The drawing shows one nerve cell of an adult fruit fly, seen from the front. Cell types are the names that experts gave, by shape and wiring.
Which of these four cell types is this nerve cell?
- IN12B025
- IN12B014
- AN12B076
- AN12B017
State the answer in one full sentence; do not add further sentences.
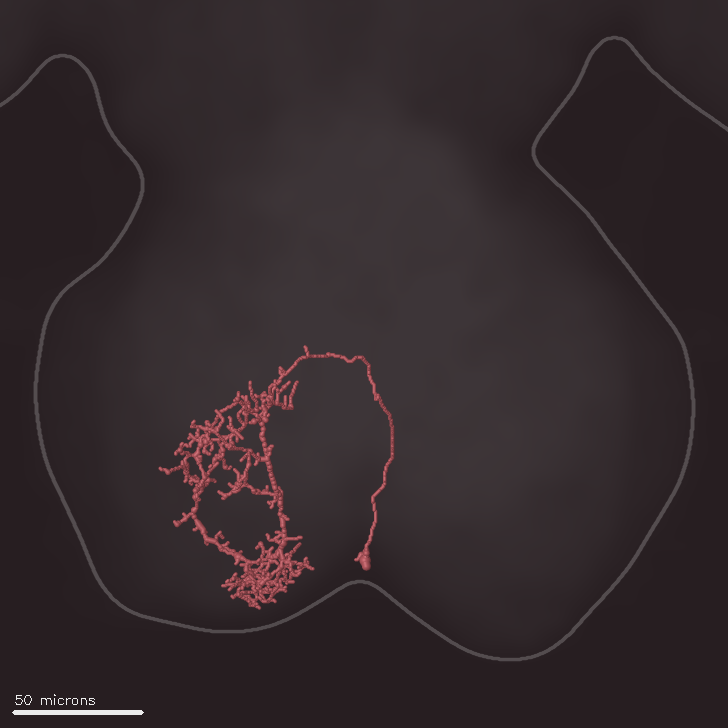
It is to cell type IN12B025 that the nerve cell belongs.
